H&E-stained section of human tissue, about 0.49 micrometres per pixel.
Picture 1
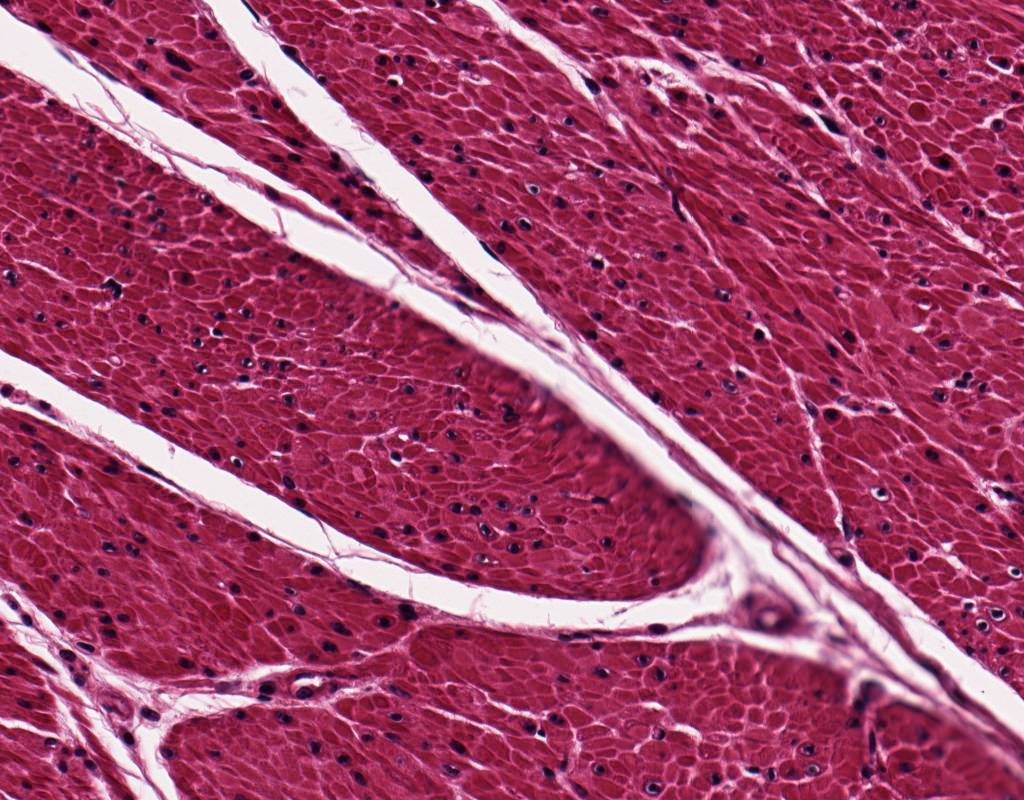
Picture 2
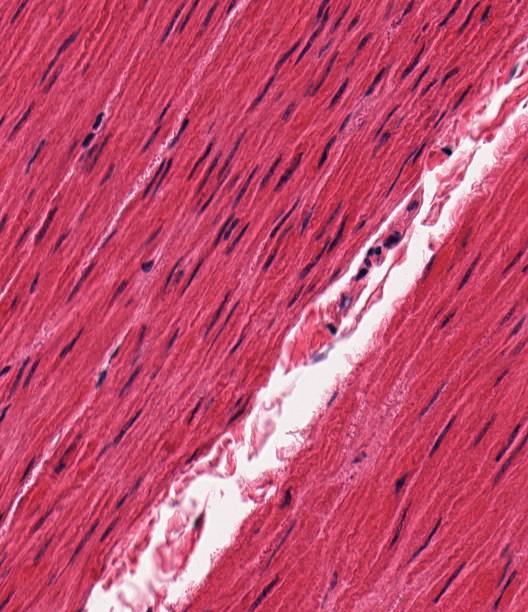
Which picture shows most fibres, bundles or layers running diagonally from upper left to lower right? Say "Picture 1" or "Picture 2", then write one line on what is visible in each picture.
Picture 1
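Picture 1: The field is made of large muscle bundles separated by septa that run diagonally from upper left to lower right.
Picture 2: Throughout the field, closely packed fibres run diagonally from lower left to upper right.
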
